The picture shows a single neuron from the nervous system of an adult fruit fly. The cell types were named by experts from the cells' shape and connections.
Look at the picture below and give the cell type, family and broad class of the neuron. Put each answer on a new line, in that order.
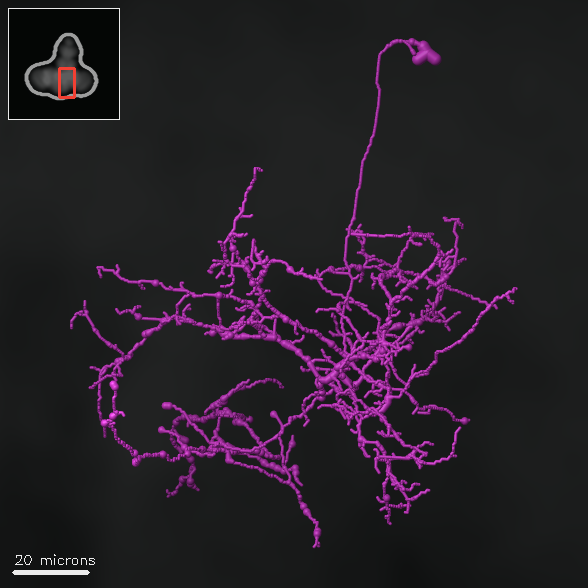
PVLP201m_a
hemilineage SMPpv2_ventral
central-brain intrinsic neuron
